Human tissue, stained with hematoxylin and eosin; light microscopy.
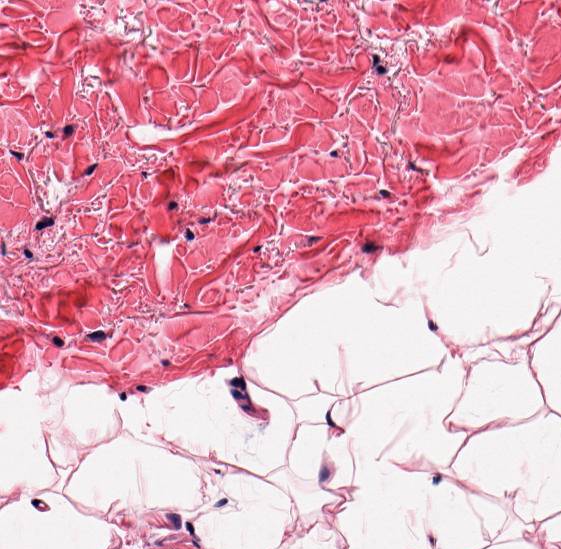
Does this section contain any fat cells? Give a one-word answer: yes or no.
Yes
